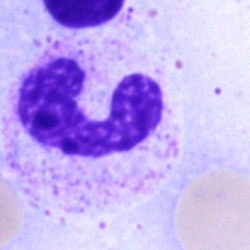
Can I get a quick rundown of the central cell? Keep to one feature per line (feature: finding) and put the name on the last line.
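Nucleus: a curved horseshoe, notice its opening facing upward
Chromatin: coarse and clumped, paler patches between darker masses
Cytoplasm: plentiful and pale lilac
Outline: roughly round
Name: band neutrophil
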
